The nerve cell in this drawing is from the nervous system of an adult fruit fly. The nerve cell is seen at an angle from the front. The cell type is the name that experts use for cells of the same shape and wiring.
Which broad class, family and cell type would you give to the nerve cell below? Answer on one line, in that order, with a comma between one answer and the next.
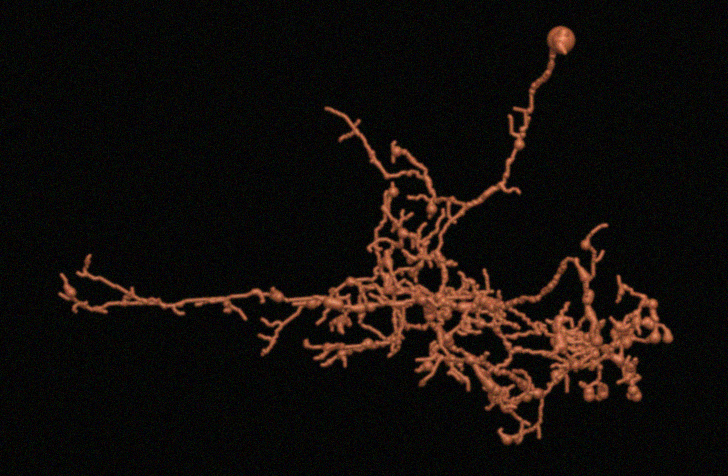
central-brain intrinsic neuron, hemilineage CLp1, SMP342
